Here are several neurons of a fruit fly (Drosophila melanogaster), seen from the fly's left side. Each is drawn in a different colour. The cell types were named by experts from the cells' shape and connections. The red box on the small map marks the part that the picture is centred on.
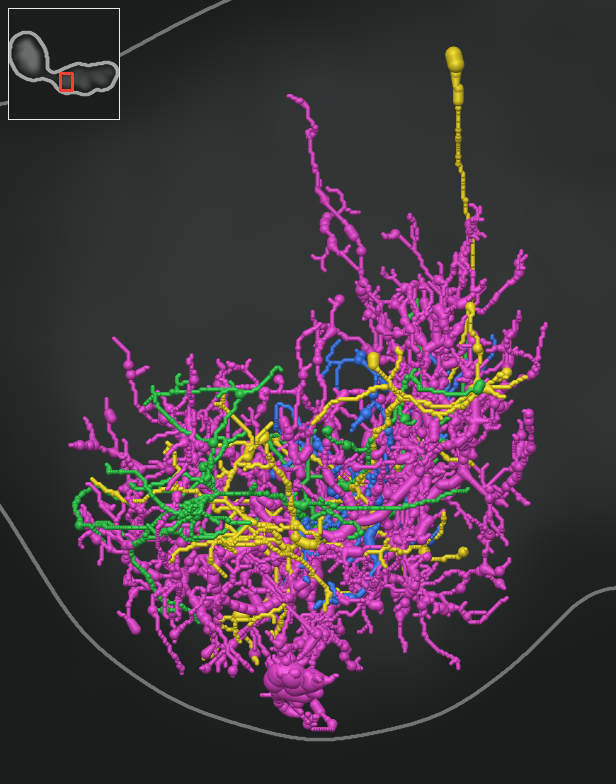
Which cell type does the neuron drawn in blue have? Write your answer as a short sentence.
The cell type is IN20A.22A076.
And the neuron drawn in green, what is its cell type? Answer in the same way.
The cell type is IN20A.22A083.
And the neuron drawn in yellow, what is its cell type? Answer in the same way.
The cell type is IN20A.22A062.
